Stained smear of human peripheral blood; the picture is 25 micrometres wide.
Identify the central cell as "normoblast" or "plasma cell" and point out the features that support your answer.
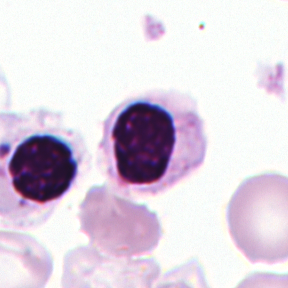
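This is a normoblast. What settles it for me is the cytoplasm, which is pale lilac-grey rather than deep blue.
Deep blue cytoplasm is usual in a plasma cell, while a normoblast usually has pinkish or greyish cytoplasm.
Beyond that, I note a few fine reddish granules in the cytoplasm on the right side of the cell. The nucleus is oval, about 7 by 5 micrometres, with a smooth outline and no notch or indentation, and it fills about 50% of the cell's area. Its chromatin is dark purple and condensed into coarse clumps. The whole cell measures about 9 micrometres across.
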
